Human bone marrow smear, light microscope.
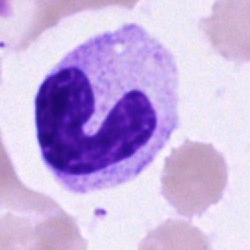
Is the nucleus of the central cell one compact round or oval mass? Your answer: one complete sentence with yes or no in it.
No, instead of a compact mass, the nucleus forms a curved band without separate lobes.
